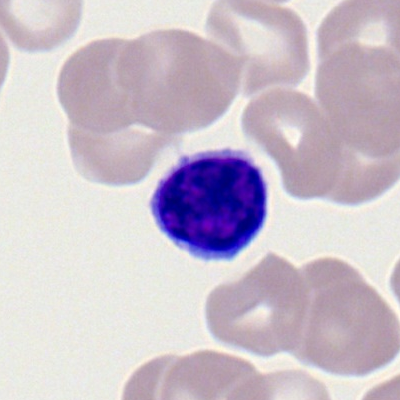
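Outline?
Roughly round; edge slightly uneven.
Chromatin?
Dark purple, densely clumped.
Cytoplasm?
Very thin pale blue rim at the cell's edge; no granules seen.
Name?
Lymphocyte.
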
